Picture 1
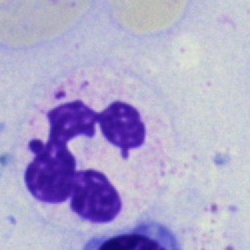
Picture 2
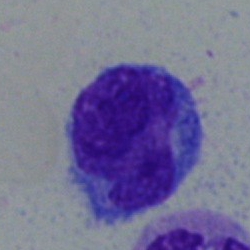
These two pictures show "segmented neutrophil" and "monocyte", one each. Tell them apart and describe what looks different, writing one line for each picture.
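Picture 1 – segmented neutrophil. The cytoplasm is plentiful and pale pinkish-lilac.
Picture 2 – monocyte. The nucleus fills most of the cell.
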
